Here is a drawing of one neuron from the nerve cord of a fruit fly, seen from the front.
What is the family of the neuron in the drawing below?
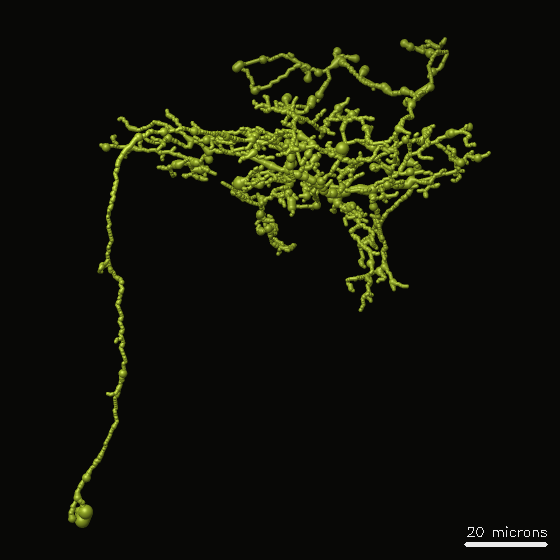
hemilineage 06A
